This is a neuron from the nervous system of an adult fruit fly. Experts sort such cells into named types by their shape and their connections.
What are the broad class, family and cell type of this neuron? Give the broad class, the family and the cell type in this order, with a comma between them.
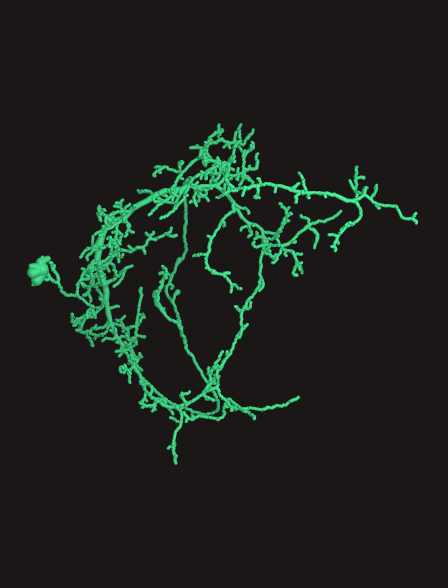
nerve-cord intrinsic neuron, hemilineage 17A, dMS2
